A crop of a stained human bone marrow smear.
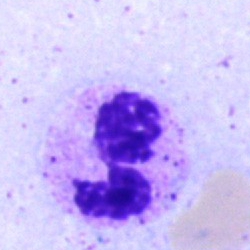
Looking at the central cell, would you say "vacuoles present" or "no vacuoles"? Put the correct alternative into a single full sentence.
No vacuoles can be seen in the cytoplasm of this cell.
